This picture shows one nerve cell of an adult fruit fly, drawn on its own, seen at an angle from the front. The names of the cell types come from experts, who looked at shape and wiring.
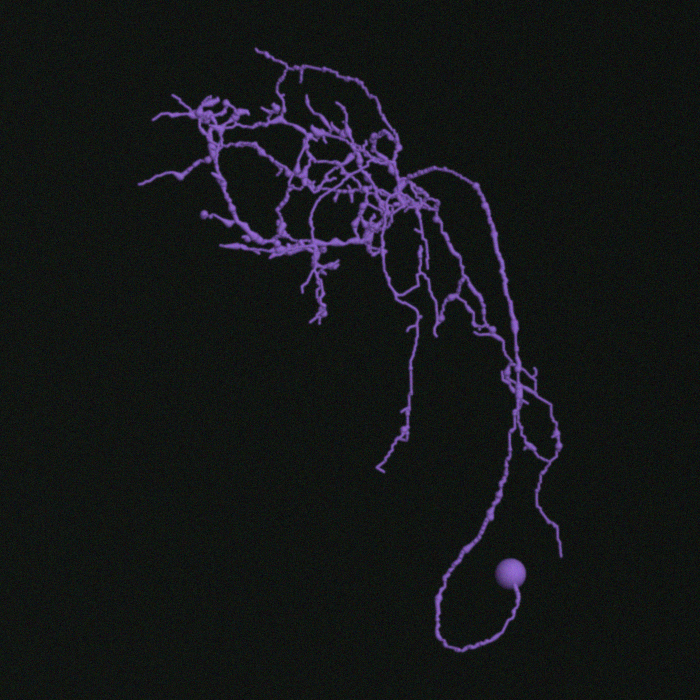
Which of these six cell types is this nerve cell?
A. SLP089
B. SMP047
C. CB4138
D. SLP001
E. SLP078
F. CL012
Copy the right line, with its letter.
E. SLP078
